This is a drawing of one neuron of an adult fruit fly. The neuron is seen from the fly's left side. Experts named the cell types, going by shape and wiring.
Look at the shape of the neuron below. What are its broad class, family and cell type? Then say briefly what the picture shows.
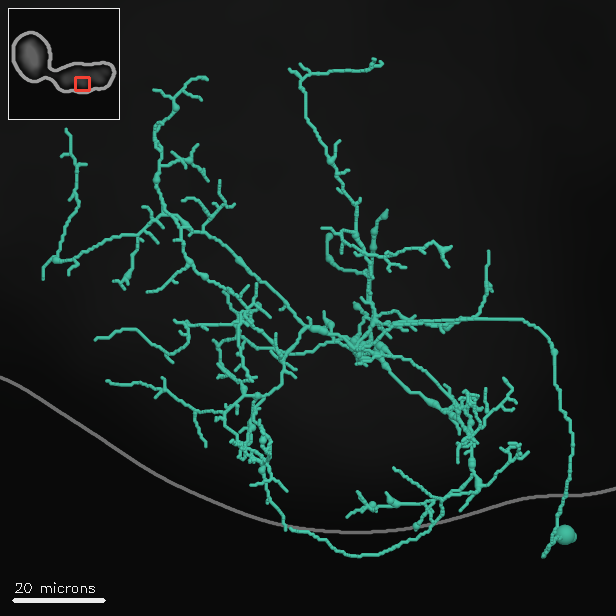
Its broad class is nerve-cord intrinsic neuron. Its family is hemilineage 20A.22A. It is of cell type IN20A.22A037. The cell body can be seen at the lower right of the picture. By the scale bar it is about 120 microns wide in this view. More than a hundred branch ends can be seen.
